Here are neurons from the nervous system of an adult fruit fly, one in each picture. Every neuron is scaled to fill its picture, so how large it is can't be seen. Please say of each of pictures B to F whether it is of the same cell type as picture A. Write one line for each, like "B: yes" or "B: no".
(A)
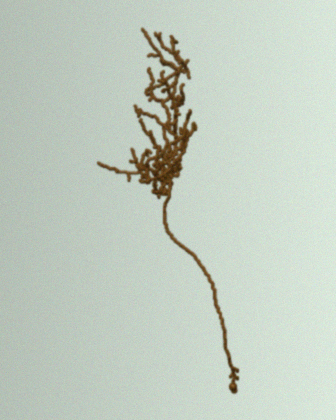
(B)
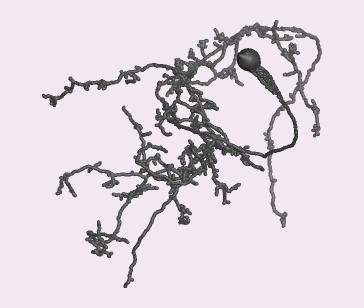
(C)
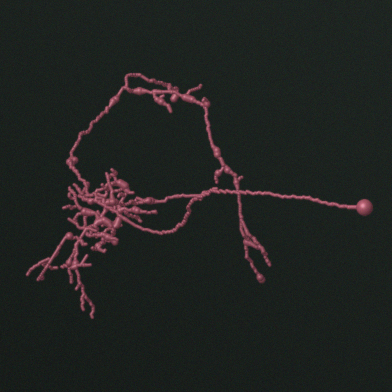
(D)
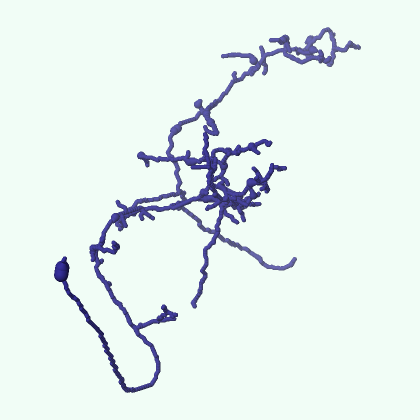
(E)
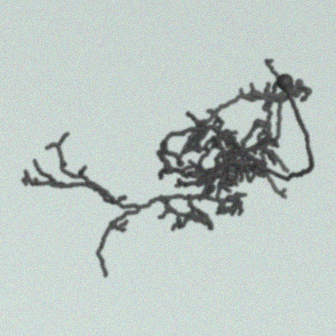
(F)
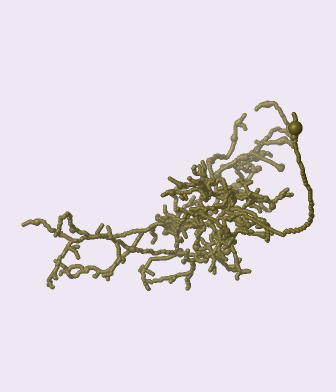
B: yes
C: yes
D: no
E: no
F: no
